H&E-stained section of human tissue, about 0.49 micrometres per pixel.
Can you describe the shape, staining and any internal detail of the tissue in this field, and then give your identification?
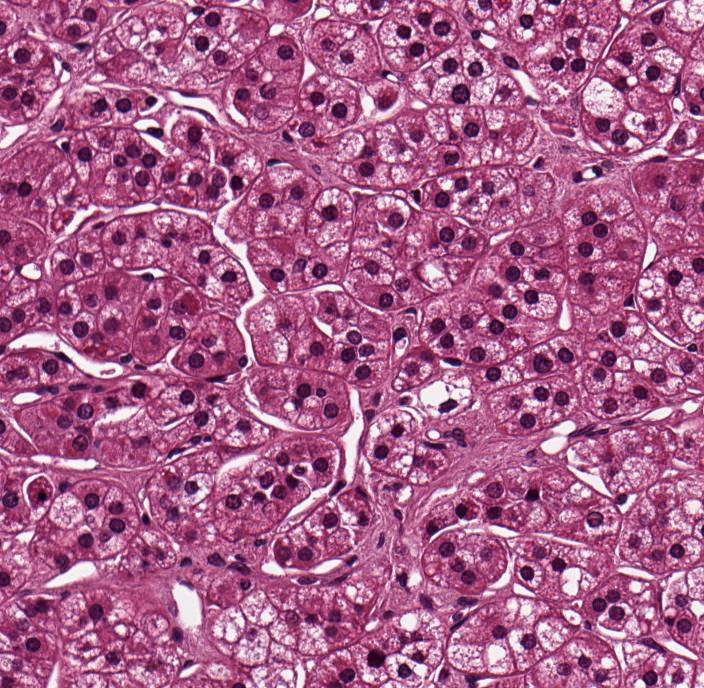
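Take your time: notice the large polygonal cells, grouped into rounded nests and short cords throughout. Many have pale, finely vacuolated, foamy cytoplasm; others, intermingled, have more compact pink cytoplasm. Nuclei are round, central and dark, many with a small visible nucleolus. This is adrenal gland.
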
